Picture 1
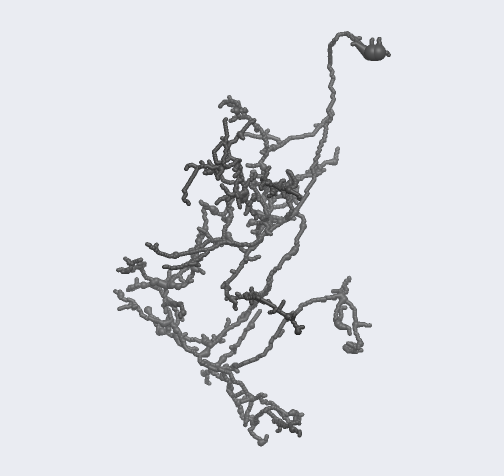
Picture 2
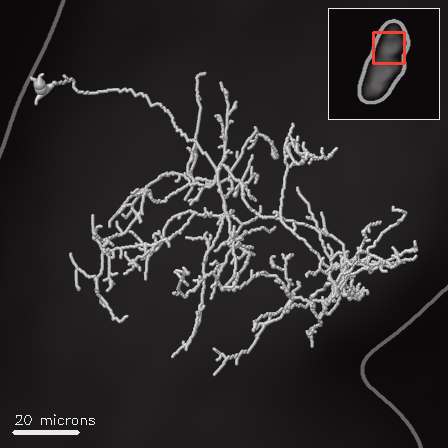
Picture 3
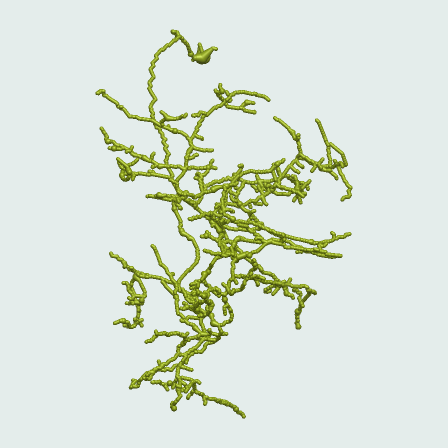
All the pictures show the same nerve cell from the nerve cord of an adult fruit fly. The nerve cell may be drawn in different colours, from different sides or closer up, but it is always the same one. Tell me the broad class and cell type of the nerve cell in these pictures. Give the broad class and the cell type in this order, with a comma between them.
nerve-cord intrinsic neuron, INXXX340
